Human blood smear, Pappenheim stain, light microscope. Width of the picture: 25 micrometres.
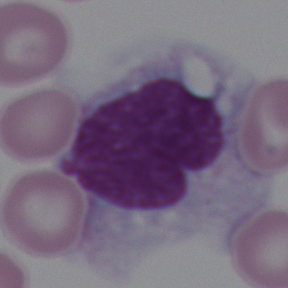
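Monocyte in a peripheral blood smear, the nucleated cell at the centre. Nucleus: irregular and folded, with several indentations, about 14 by 11 micrometres. Cytoplasm: abundant, pale grey-blue, lying mostly below and to the right of the nucleus, with sparse, very fine pinkish granules. Vacuole: one, large and clear, against the upper right edge of the nucleus.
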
